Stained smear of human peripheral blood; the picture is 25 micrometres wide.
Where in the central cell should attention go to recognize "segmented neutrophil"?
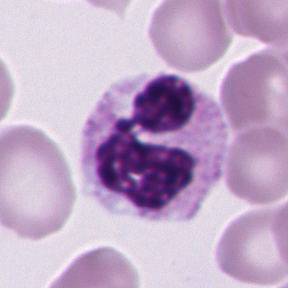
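The central cell is a segmented neutrophil, so start with its nucleus. It forms two lobes, and a thin strand joins them.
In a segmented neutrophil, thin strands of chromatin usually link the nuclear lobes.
That strand between the lobes goes with the name. The two lobes are not the same size: the upper one is smaller than the lower one. Now look around the nucleus, where the cytoplasm is plentiful and pale pinkish-lilac. Fine lilac granules are scattered all through it.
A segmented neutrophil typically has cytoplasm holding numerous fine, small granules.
Those fine granules go with the name as well.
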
